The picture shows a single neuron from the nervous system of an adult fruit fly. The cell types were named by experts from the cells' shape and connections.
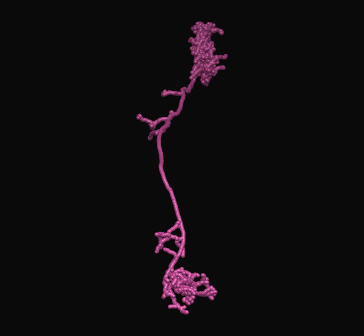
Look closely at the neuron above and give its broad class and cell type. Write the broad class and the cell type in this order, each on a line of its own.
ascending neuron
ANXXX094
